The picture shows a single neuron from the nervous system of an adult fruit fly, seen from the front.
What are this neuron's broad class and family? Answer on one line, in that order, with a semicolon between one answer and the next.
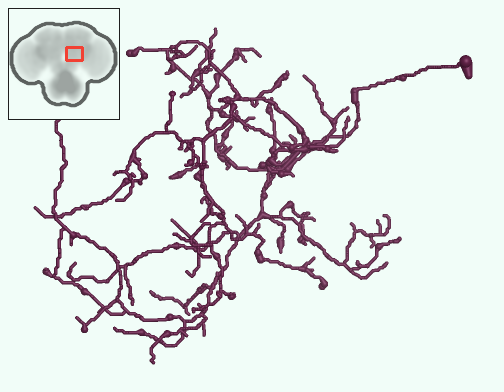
central-brain intrinsic neuron; hemilineage ALl1_dorsal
